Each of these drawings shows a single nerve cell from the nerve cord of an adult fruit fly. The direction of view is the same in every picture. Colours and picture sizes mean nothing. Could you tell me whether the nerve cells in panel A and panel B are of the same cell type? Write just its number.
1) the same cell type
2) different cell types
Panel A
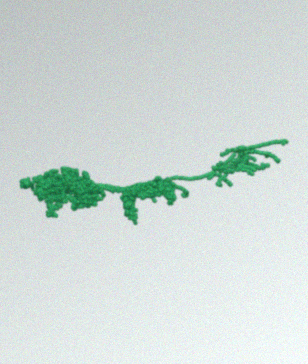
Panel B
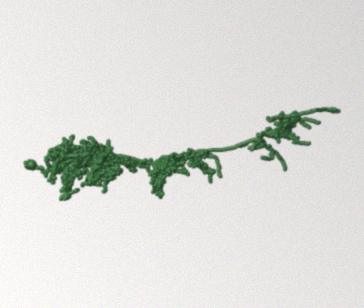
1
